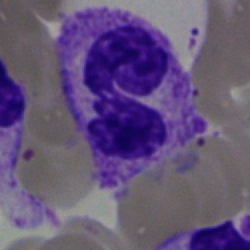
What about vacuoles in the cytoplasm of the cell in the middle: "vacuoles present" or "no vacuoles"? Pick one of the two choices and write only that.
No vacuoles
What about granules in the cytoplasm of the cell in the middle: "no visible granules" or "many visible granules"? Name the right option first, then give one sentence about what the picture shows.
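Many visible granules. Purple granules are scattered throughout the cytoplasm.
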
